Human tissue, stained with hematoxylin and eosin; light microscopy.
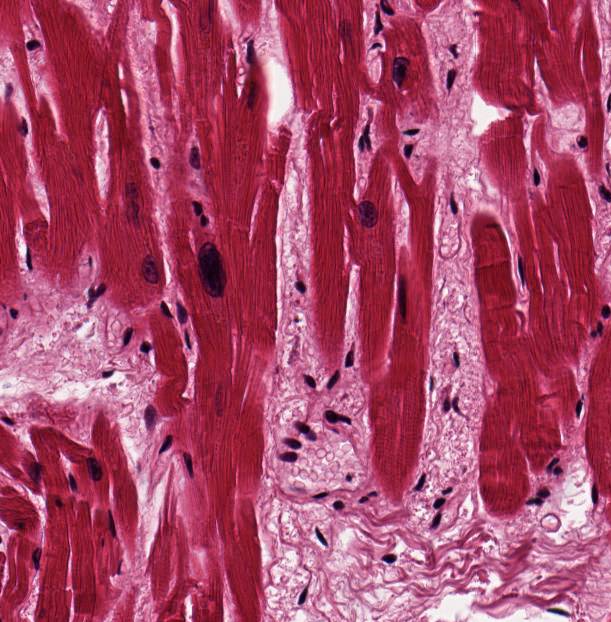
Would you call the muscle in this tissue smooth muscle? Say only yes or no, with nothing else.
No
